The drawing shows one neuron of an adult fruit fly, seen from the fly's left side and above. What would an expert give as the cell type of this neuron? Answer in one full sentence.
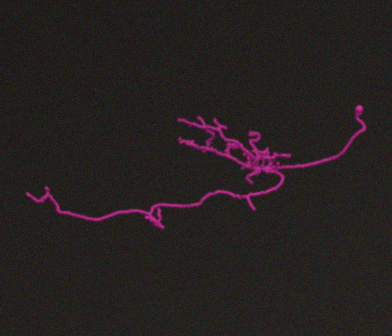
Typed by cell type, the neuron is IN07B093.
